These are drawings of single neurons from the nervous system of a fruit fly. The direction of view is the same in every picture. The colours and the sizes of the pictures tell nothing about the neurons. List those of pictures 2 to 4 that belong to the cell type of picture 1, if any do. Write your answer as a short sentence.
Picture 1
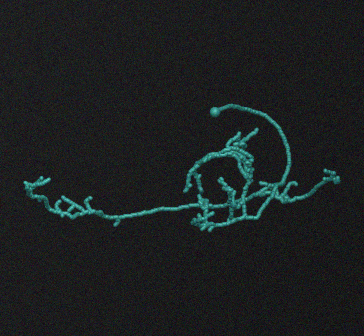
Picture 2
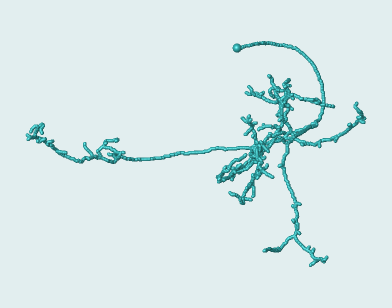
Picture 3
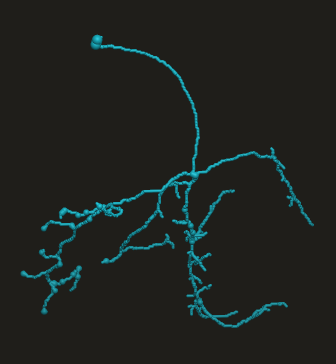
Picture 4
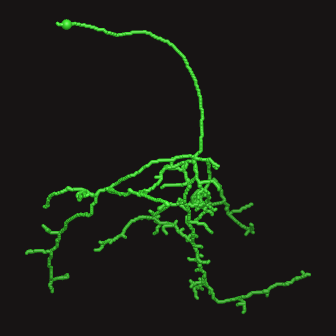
Picture 2 is of the same cell type.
